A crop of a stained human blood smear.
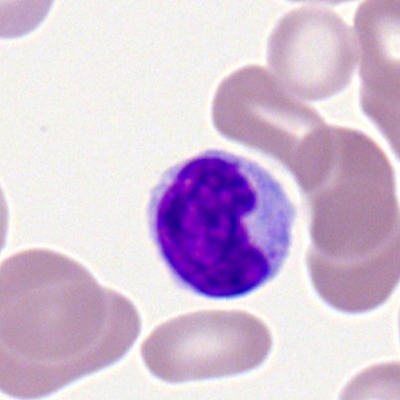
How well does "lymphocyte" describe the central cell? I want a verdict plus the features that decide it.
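First check: the nucleus fills most of the cell.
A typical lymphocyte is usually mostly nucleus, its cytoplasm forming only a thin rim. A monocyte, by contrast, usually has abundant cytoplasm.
Verdict: lymphocyte fits, and monocyte does not. Next, nucleoli: none are visible, which would suit either name.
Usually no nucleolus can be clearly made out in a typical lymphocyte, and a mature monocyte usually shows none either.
Then nuclear shape: there is an indentation on the right side, the one feature here that would fit a monocyte.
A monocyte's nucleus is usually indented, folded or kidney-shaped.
Last, as seen: the outline is roughly round and smooth, the chromatin dark purple and coarsely clumped, and the cytoplasm pale blue.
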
